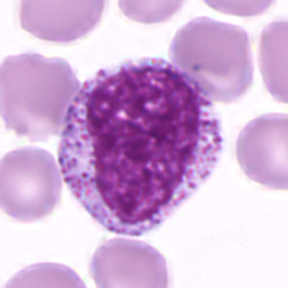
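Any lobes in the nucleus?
None; it is a single mass that narrows toward its lower end.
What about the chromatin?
Coarse and clumped, with small pale gaps.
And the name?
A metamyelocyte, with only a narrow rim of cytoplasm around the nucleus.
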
